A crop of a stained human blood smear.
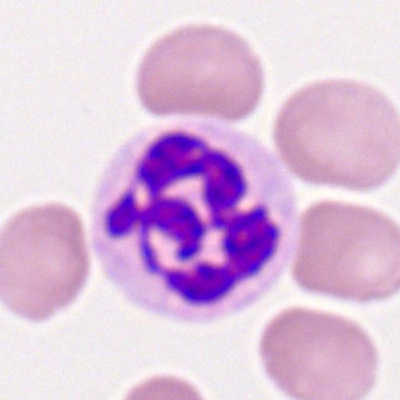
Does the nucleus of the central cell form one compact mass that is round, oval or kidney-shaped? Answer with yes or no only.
No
